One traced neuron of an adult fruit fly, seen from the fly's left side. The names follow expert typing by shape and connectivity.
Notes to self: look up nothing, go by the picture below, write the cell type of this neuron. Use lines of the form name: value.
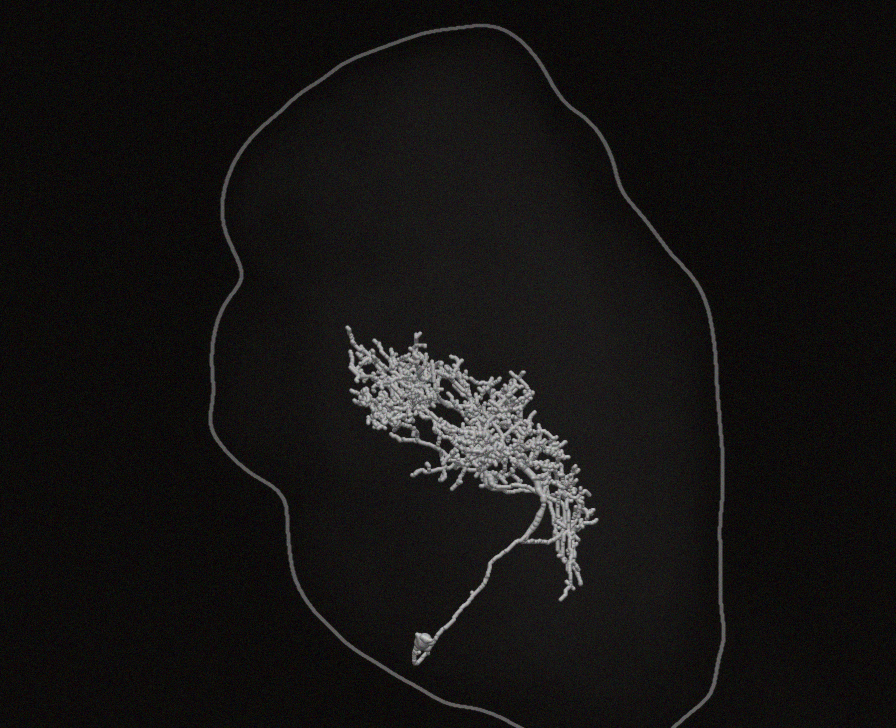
cell type: CB0677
